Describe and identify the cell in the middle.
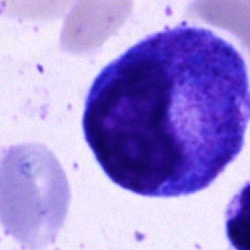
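You'll notice the outline's smooth and rounded, and most of the cell has taken a deep blue-violet stain. Over on the right there's a paler, finely speckled zone, while the darker left part looks mottled rather than evenly smooth. What you're looking at is a promyelocyte.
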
